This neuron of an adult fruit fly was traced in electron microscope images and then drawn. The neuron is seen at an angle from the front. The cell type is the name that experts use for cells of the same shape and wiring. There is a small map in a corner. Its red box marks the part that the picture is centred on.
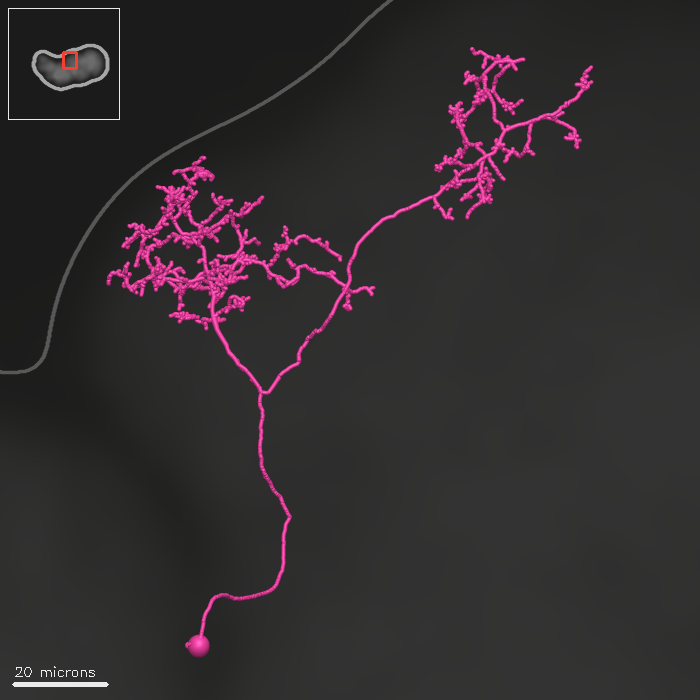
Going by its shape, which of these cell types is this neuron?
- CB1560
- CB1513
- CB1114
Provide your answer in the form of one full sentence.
Cell type CB1114 is what this neuron is.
